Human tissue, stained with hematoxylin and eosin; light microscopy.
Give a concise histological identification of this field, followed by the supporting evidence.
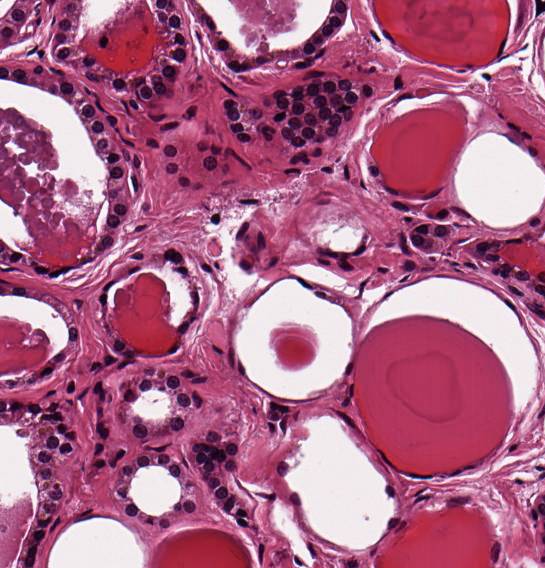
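What you've got here is mostly thyroid follicle. Rounded, closed spaces of varying size crowd the field, split by narrow tissue bands, each lined by a single layer of flattened to low cuboidal cells. Many are filled with homogeneous, glassy, deep pink material.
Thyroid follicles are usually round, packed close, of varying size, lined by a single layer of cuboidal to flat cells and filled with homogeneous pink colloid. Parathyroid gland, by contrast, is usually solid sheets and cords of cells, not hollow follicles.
The largest one, lower right, shows a faint concentric inner ring.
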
